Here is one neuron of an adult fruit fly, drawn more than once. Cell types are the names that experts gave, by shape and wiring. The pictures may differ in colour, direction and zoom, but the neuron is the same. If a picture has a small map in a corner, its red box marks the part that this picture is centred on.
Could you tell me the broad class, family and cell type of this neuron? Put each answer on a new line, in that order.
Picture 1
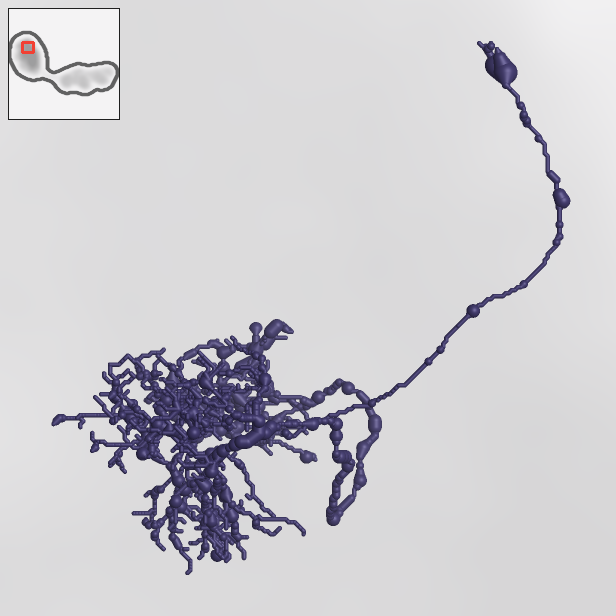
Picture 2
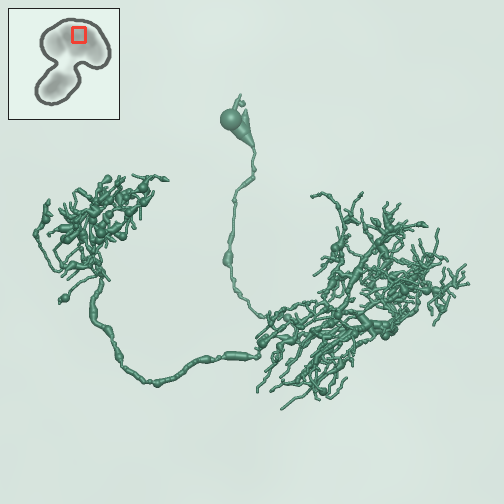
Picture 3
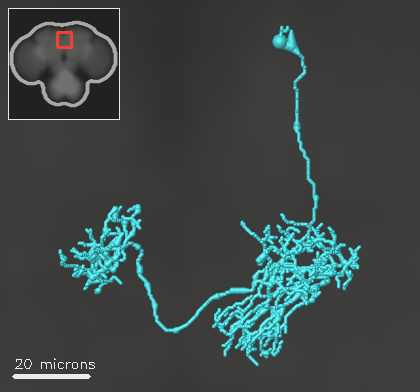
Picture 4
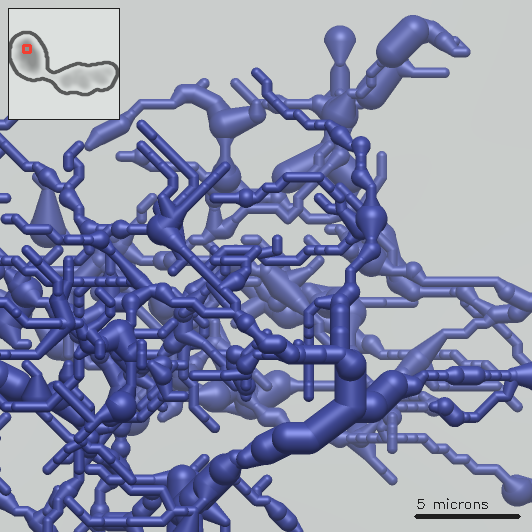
central-brain intrinsic neuron
class CX
hDeltaM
